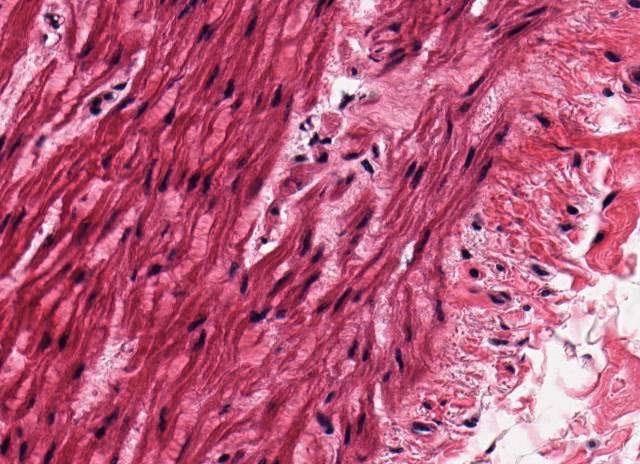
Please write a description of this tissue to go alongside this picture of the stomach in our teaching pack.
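Mostly I see densely packed, elongated eosinophilic cells lying in parallel bundles. Their nuclei look dark and slender, oriented along each cell's long axis. Down in the bottom right corner, the fibrous tissue is pale and loose, with clear spaces. I find no epithelial lining anywhere.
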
